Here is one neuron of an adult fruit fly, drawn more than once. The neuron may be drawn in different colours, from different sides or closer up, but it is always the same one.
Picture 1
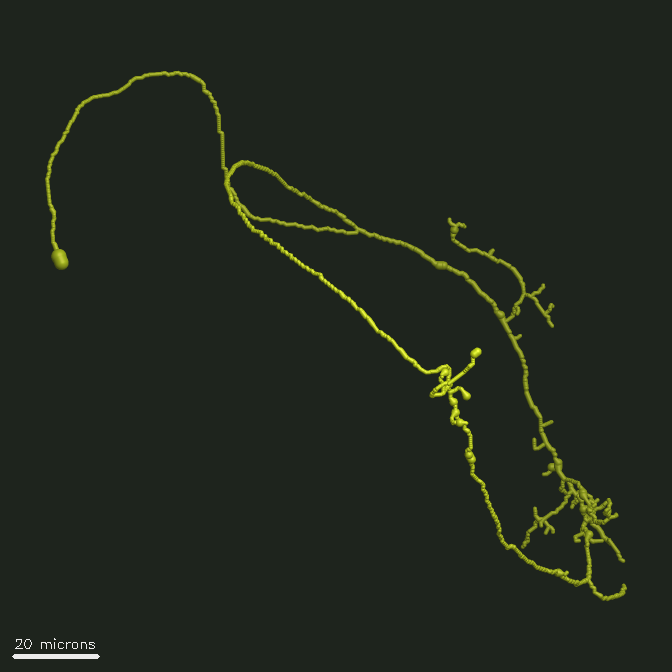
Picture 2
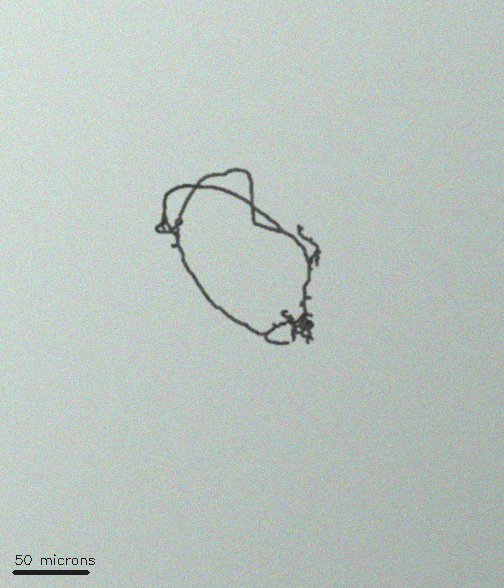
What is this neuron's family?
hemilineage SLPa&l1_lateral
